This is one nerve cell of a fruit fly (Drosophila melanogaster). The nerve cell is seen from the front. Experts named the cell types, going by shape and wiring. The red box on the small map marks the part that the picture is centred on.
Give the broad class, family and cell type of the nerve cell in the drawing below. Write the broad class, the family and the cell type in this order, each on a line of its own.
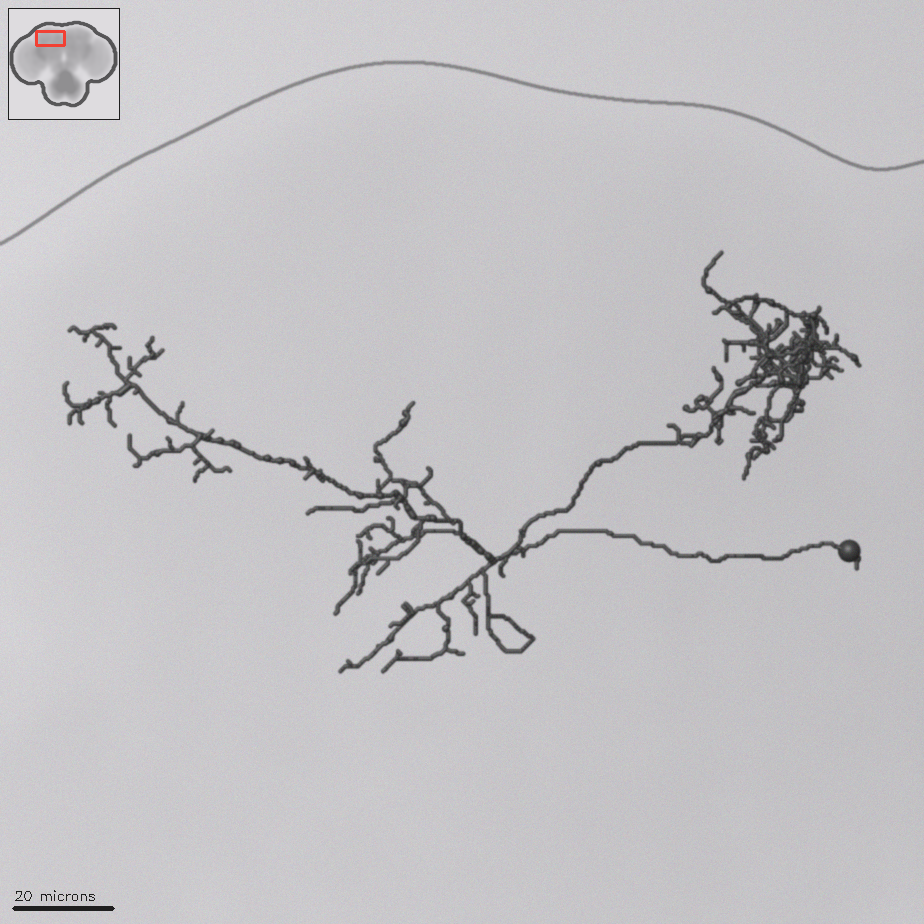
central-brain intrinsic neuron
hemilineage DM3_dorso_lateral
SMP317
